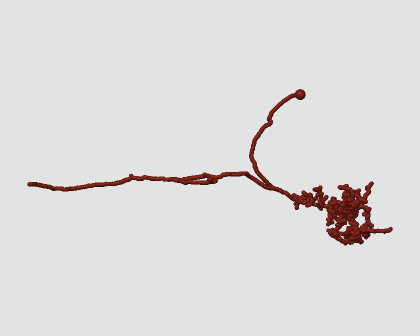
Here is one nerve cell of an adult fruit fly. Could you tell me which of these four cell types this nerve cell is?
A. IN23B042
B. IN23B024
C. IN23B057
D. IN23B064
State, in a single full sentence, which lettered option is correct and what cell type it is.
Option C, IN23B057, is the cell type of the nerve cell.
